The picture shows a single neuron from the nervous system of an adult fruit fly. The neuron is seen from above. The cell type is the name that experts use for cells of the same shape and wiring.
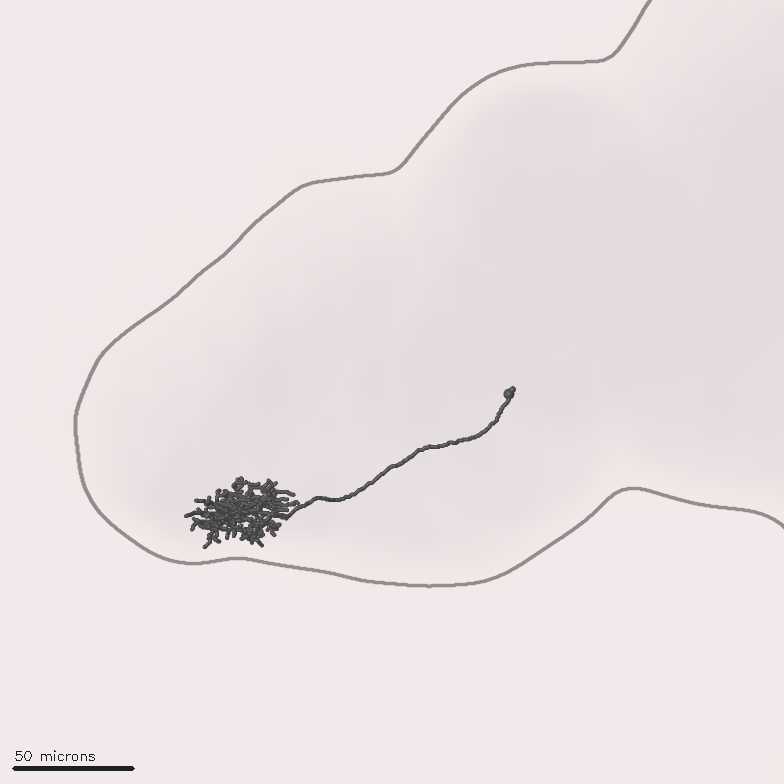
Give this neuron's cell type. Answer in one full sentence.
The cell type that this neuron has is Pm1.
